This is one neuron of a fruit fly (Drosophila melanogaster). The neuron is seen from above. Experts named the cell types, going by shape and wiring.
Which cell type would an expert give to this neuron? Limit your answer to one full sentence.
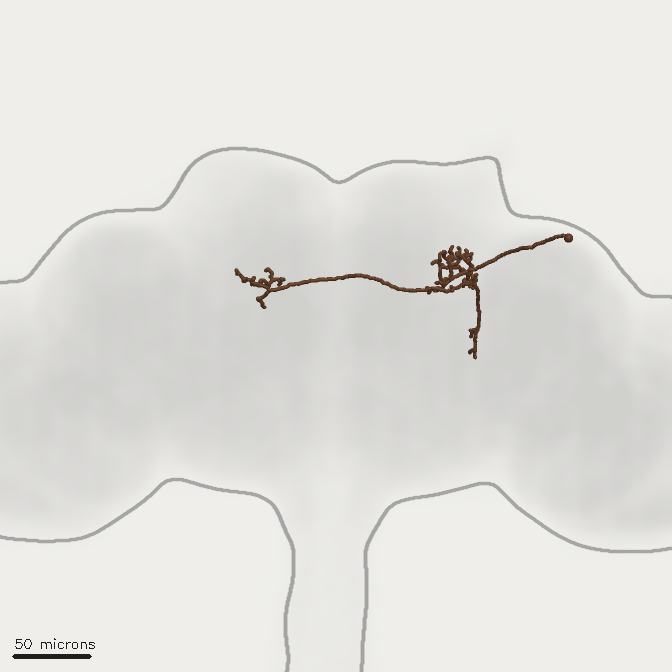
What this neuron is, by cell type, is LAL087.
